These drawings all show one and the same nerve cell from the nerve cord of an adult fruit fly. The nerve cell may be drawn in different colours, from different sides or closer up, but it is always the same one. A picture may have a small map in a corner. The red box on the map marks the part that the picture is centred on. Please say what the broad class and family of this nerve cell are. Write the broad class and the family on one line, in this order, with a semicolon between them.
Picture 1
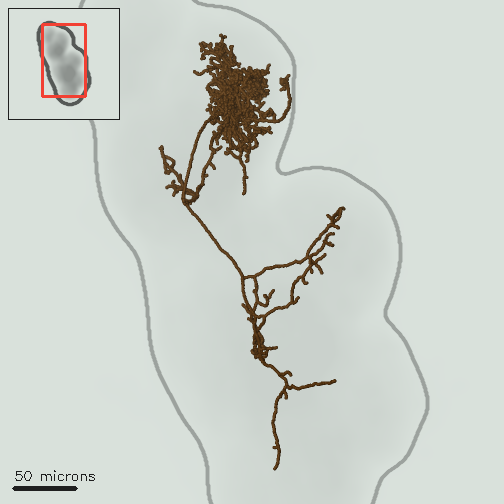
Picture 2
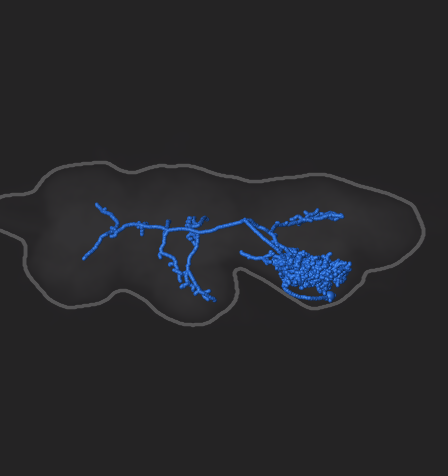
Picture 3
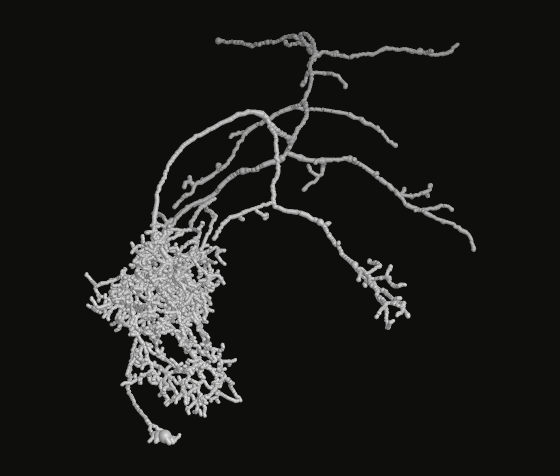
nerve-cord intrinsic neuron; hemilineage 07B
